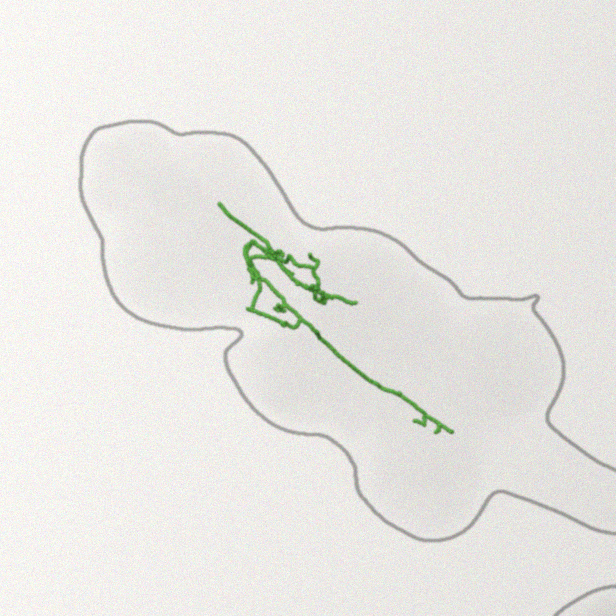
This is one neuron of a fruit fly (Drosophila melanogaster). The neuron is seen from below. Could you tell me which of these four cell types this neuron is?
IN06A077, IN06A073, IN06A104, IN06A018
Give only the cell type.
IN06A104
